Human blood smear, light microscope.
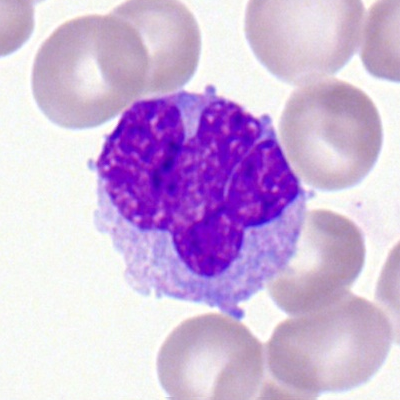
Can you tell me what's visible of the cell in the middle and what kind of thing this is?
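Most of the visible cytoplasm here lies below the nucleus, and it has a fine, dust-like granular texture. The nucleus itself is folded into several lobes, with a deep cleft entering from its top edge. Its chromatin is dark purple and mottled with lighter spots. So this cell is a monocyte.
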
